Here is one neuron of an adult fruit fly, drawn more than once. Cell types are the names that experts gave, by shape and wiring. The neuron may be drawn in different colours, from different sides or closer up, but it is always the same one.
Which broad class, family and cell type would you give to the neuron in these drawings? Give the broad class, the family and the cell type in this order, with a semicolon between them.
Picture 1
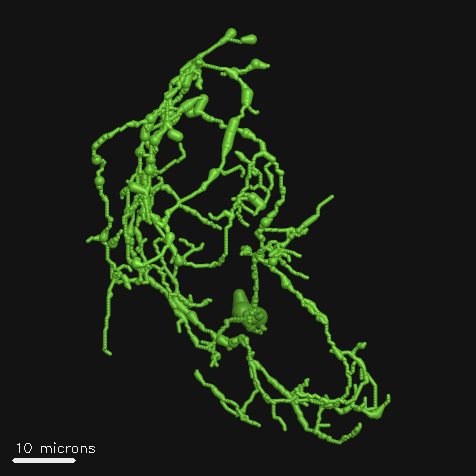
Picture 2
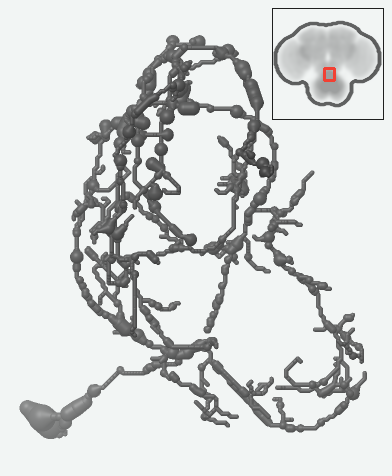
nerve-cord intrinsic neuron; hemilineage 02A; IN02A044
